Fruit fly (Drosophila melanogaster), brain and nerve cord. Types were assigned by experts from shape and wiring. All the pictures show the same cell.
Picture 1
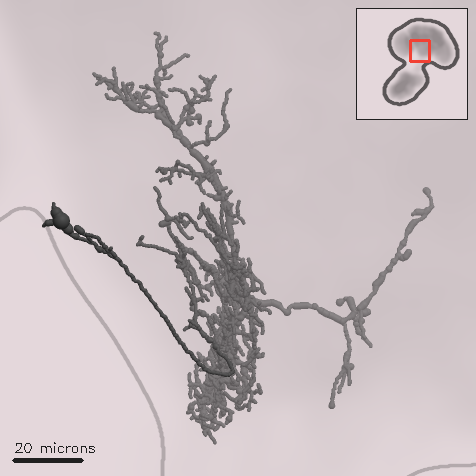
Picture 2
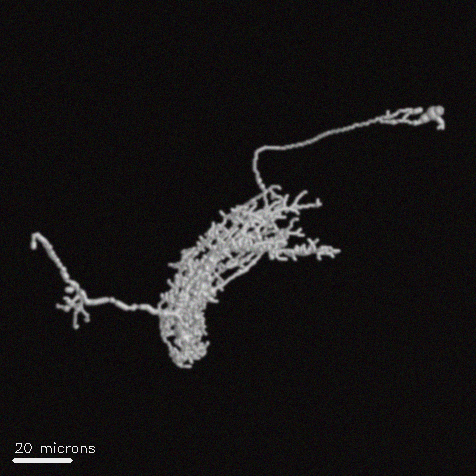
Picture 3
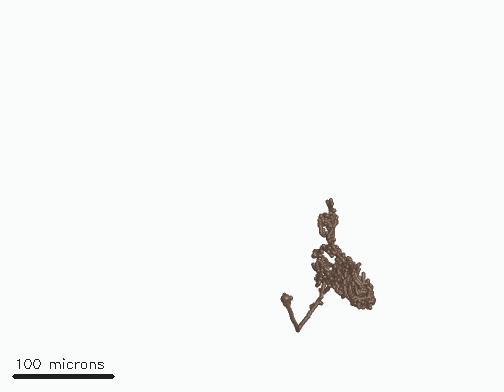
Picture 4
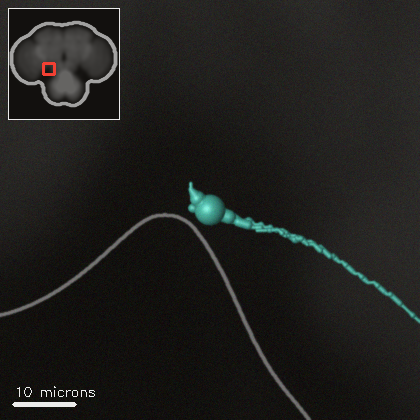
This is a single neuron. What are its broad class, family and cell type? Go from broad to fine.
central-brain intrinsic neuron; hemilineage LB6; GNG327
